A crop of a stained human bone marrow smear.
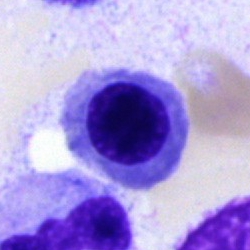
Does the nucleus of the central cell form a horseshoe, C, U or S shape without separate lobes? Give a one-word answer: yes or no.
No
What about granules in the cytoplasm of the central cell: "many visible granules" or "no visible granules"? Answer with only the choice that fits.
No visible granules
